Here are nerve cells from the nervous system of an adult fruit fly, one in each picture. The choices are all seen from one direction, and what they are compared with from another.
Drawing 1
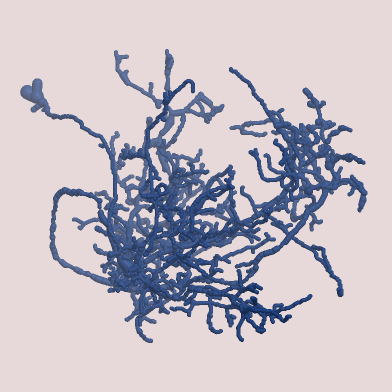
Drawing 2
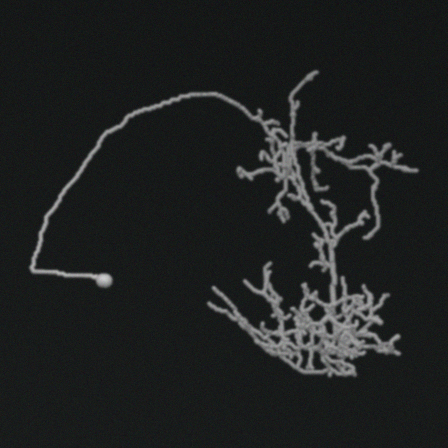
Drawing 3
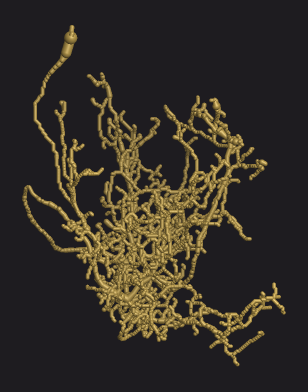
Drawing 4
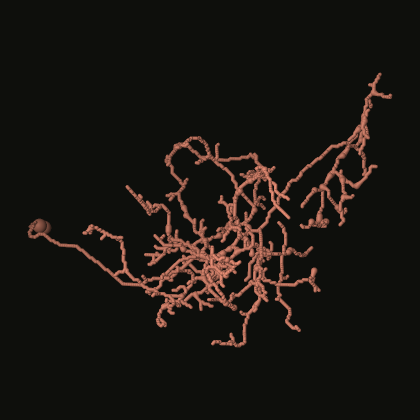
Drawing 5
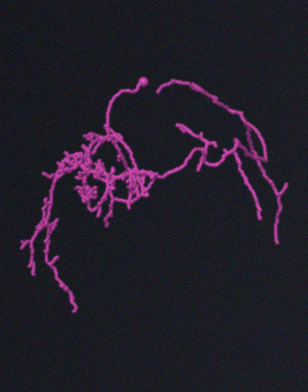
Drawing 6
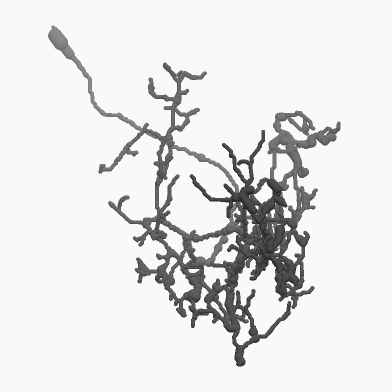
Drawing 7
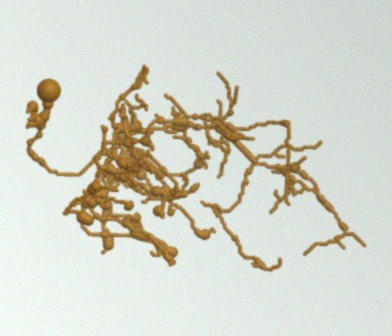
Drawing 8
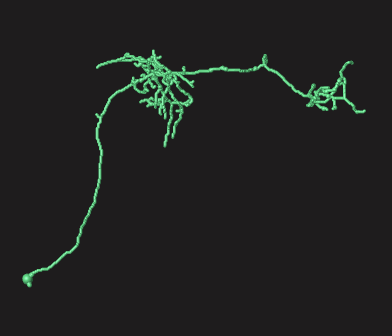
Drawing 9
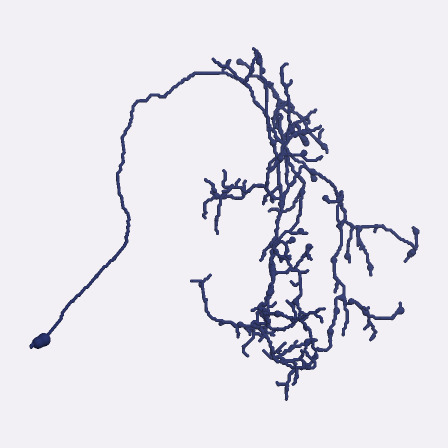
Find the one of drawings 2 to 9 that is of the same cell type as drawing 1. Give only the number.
3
